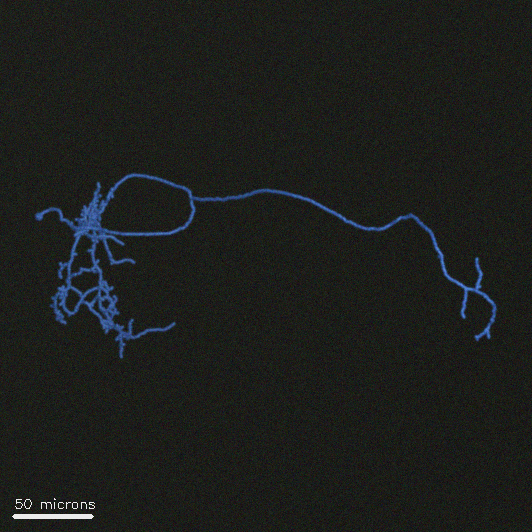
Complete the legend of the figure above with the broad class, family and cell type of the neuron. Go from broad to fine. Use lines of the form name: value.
broad class: central-brain intrinsic neuron
family: hemilineage VLPl&d1_dorsal
cell type: CB1187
